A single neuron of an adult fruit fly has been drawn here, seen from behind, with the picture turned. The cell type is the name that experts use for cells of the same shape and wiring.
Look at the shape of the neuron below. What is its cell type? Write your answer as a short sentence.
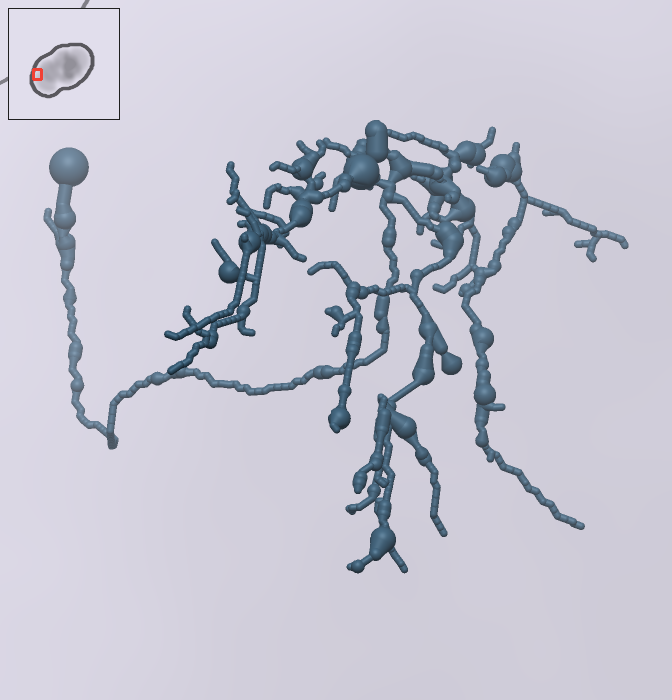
The cell type is Dm-DRA1.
